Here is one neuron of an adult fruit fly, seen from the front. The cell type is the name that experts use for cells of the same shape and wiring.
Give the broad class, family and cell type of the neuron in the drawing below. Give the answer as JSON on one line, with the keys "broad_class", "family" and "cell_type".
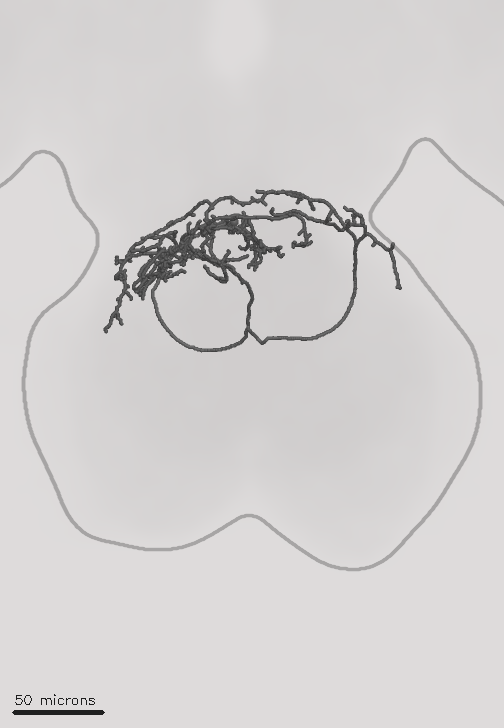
{"broad_class": "nerve-cord intrinsic neuron", "family": "hemilineage 19B", "cell_type": "IN19B043"}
